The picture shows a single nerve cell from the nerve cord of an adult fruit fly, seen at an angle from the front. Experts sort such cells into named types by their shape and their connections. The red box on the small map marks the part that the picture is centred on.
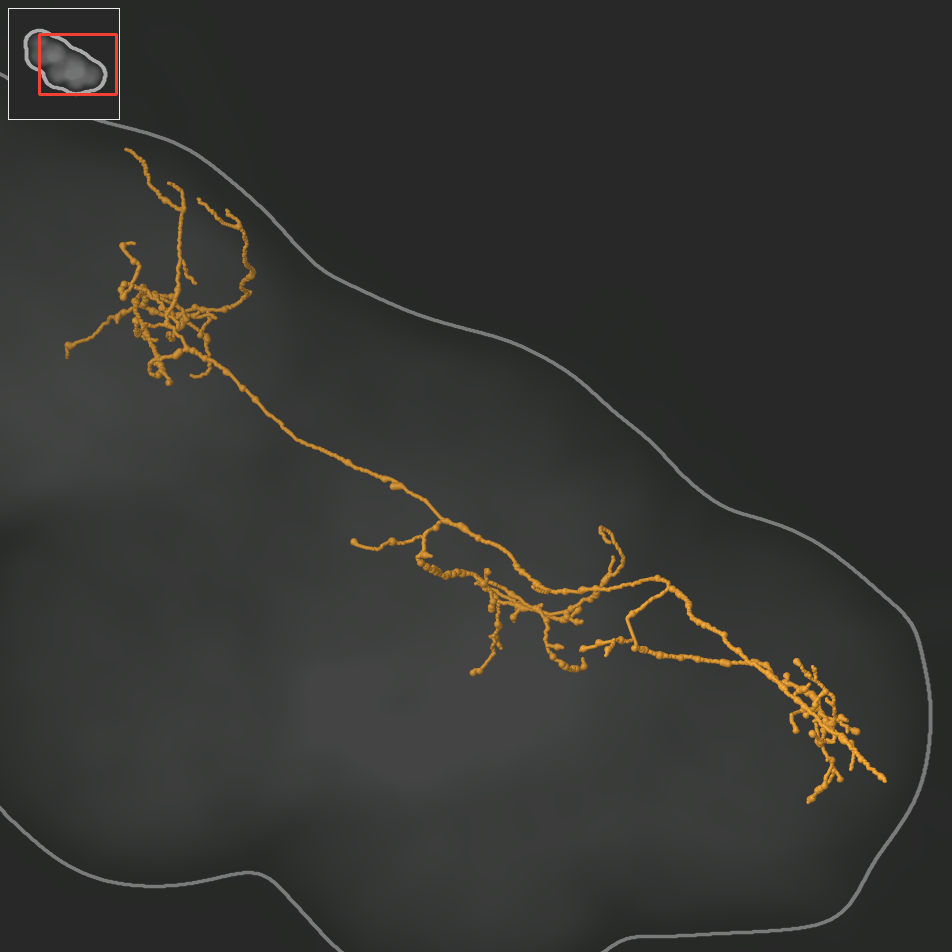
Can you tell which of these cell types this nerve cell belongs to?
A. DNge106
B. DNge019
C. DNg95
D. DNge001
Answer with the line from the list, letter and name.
C. DNg95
